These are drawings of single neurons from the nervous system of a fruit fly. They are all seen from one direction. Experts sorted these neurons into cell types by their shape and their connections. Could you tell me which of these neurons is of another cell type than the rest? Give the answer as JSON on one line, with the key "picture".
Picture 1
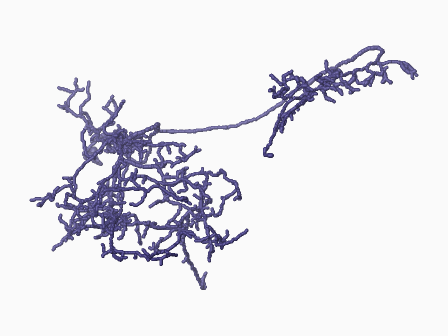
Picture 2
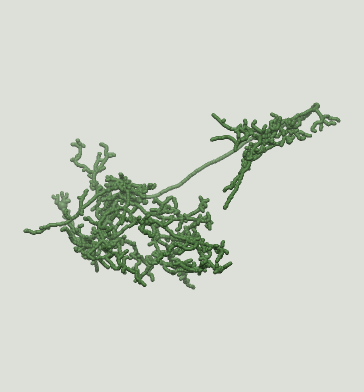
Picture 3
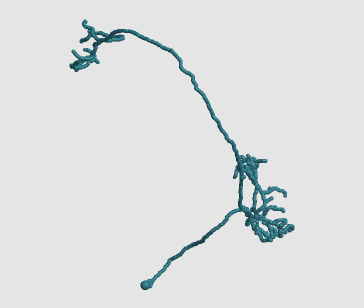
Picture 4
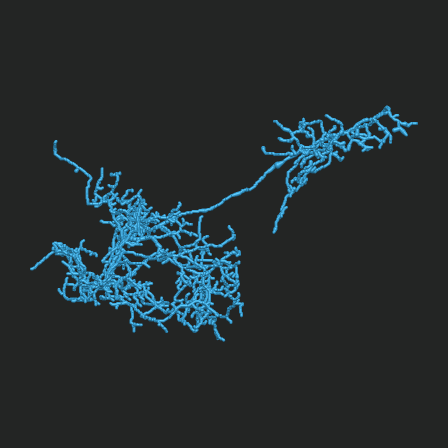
{"picture": 3}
